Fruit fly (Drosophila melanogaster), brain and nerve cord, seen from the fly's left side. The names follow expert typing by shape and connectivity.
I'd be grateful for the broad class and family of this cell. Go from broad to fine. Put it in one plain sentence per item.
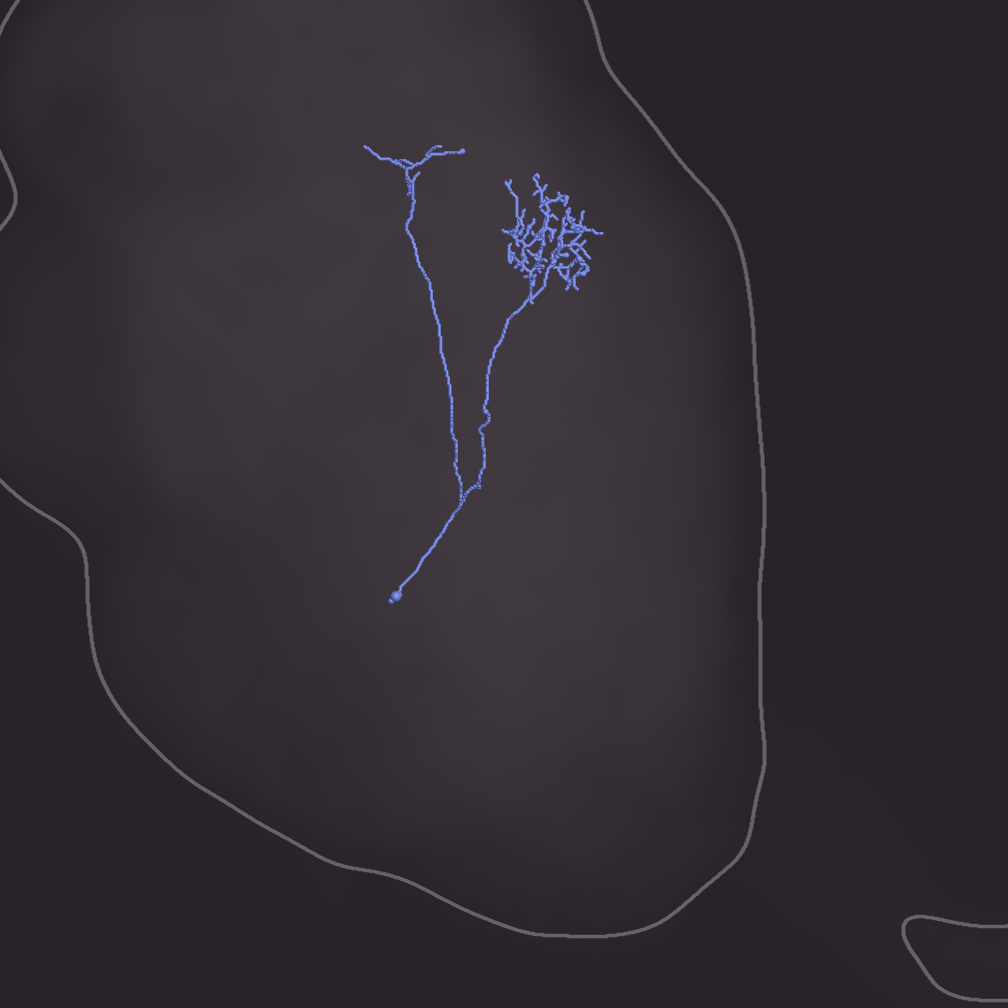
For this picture: A visual projection neuron of the LoVP family.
